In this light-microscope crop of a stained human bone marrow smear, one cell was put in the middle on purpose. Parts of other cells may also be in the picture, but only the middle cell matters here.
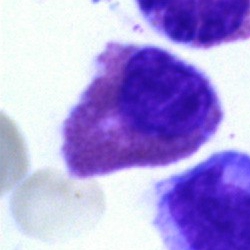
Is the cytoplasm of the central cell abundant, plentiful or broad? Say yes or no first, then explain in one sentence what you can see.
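Yes. Abundant purple-violet cytoplasm fills the lower-left part of the cell.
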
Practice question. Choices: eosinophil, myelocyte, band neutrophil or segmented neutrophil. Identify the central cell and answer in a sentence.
In the central position of this crop, the cell is an eosinophil.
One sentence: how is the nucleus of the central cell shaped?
The nuclear material is gathered into one compact round, oval or kidney-shaped mass.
